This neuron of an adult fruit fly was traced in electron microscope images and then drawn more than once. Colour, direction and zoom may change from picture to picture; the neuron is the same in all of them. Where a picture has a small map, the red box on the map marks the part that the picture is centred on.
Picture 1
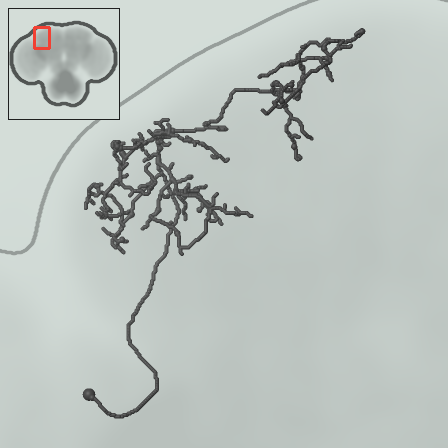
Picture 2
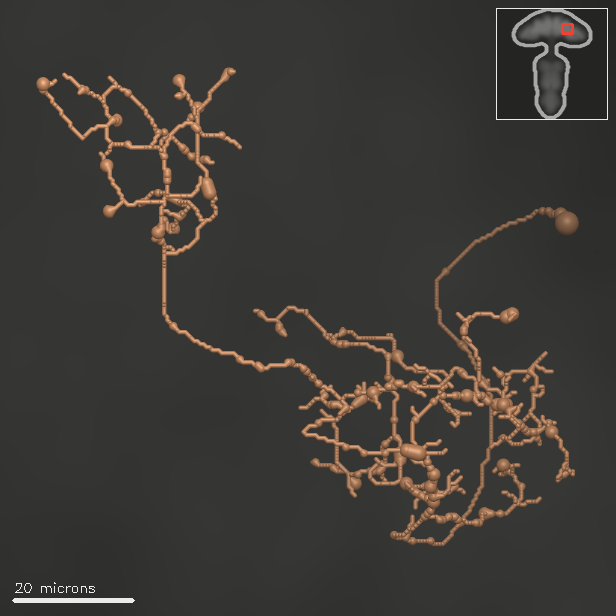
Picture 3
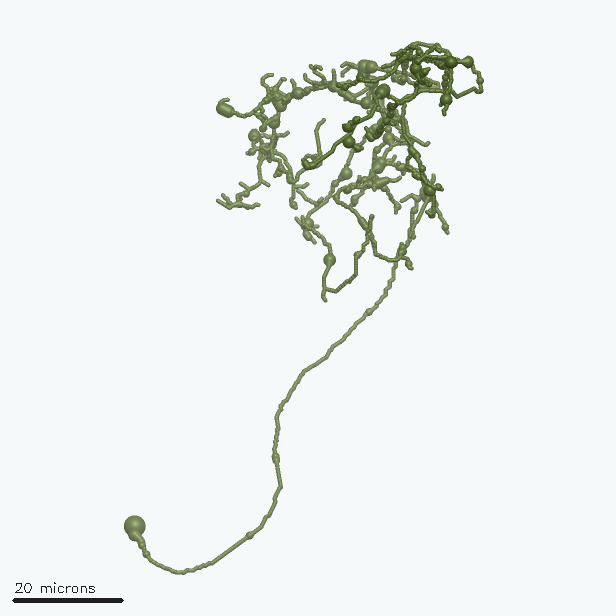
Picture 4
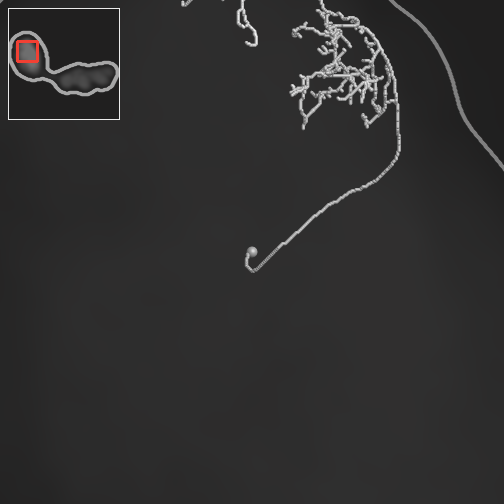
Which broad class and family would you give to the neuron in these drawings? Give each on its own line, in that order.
central-brain intrinsic neuron
hemilineage LHa3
